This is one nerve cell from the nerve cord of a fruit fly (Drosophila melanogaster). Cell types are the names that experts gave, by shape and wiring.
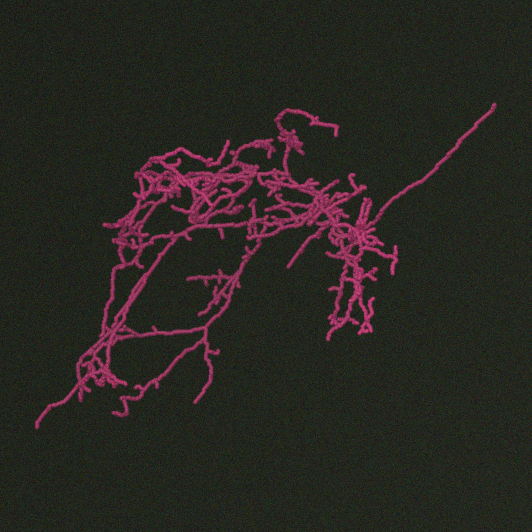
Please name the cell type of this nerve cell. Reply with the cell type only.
IN03A044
